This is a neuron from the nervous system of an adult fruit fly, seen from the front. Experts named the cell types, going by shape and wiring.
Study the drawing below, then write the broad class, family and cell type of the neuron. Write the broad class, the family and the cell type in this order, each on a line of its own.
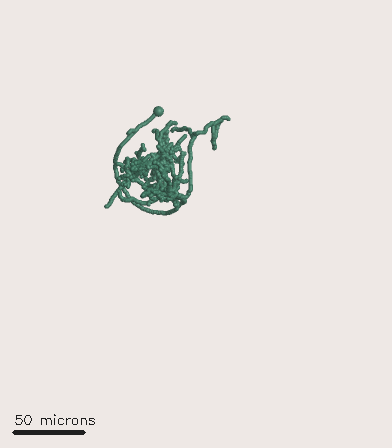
nerve-cord intrinsic neuron
hemilineage 11A
IN11A031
